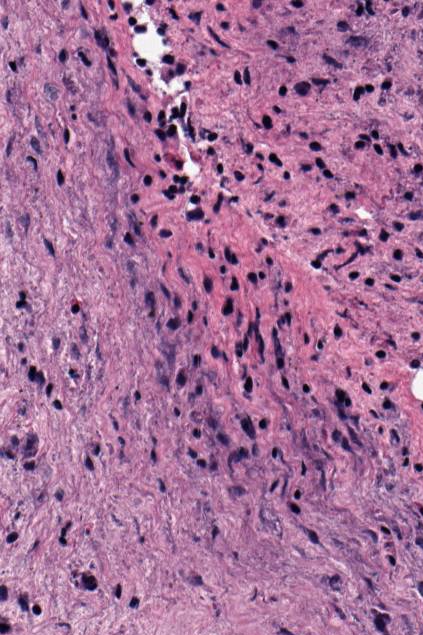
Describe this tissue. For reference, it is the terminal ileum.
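Field entirely fibrous stroma; no epithelium, no glands. Scattered cells with dark, spindle to oval nuclei. Nuclei more crowded in a diagonal band from top centre down through mid-field. Little distinct cytoplasm; cell borders blend into surrounding collagen.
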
